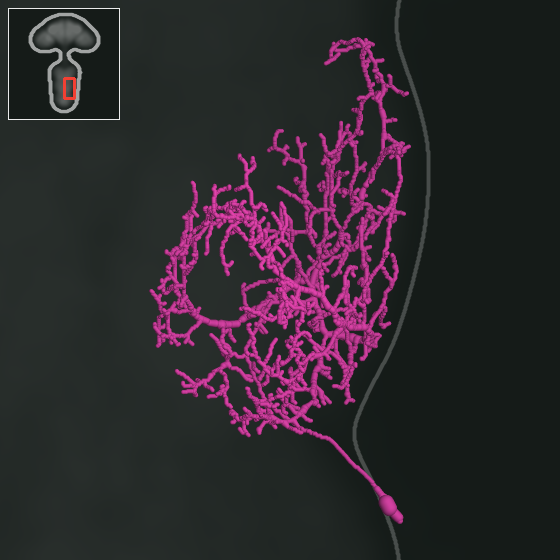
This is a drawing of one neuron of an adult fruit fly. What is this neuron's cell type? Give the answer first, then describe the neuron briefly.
Its cell type is IN20A.22A007. Its broad class is nerve-cord intrinsic neuron. It is in the nerve cord and does not reach the brain. The picture shows more than a hundred branch ends.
